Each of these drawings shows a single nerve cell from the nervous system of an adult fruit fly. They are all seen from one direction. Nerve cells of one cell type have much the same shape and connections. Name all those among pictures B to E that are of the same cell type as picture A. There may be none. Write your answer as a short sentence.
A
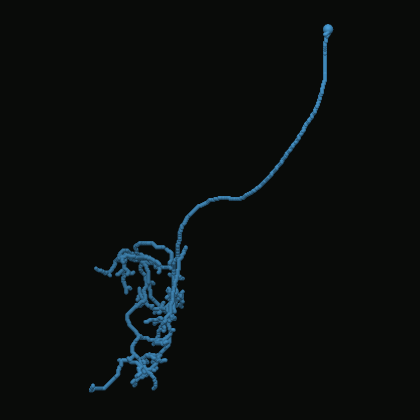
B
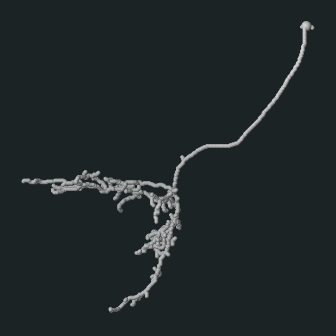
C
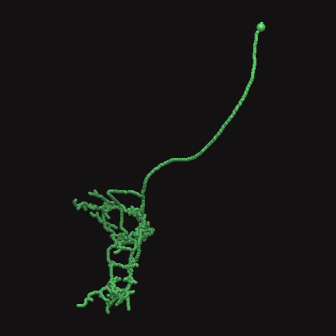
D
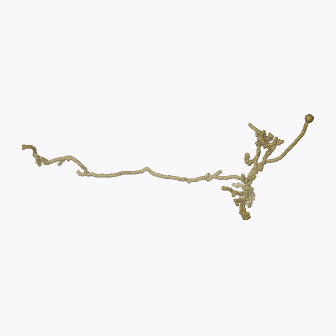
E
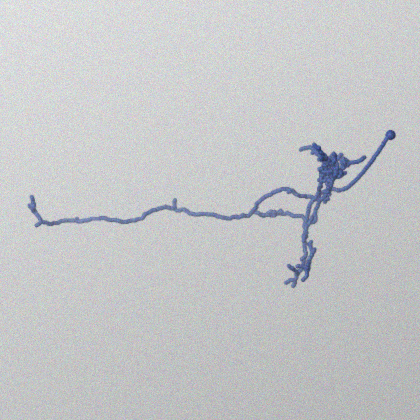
Picture B and picture C are of the same cell type.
